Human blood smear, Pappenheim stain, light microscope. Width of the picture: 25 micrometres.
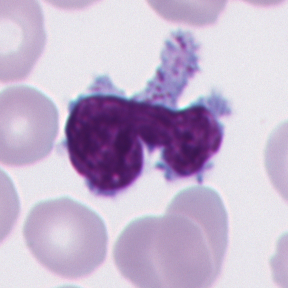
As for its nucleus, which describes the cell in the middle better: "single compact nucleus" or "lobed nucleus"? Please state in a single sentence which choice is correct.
This cell has a nucleus made up of distinct lobes.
